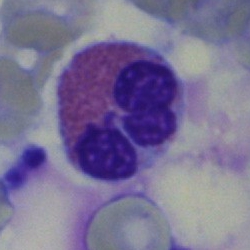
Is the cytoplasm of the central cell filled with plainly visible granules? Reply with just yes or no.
Yes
